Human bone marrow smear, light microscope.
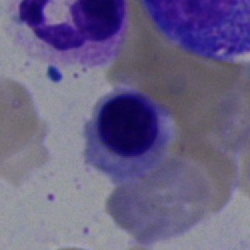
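Erythroblast in a stained bone marrow smear, the central cell. Its chromatin is dense and stains deep purple throughout. The cytoplasm is pale blue-grey, and no granules are seen in it. The nucleus sits in the upper part of the cell, with most of the cytoplasm lying below it.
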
